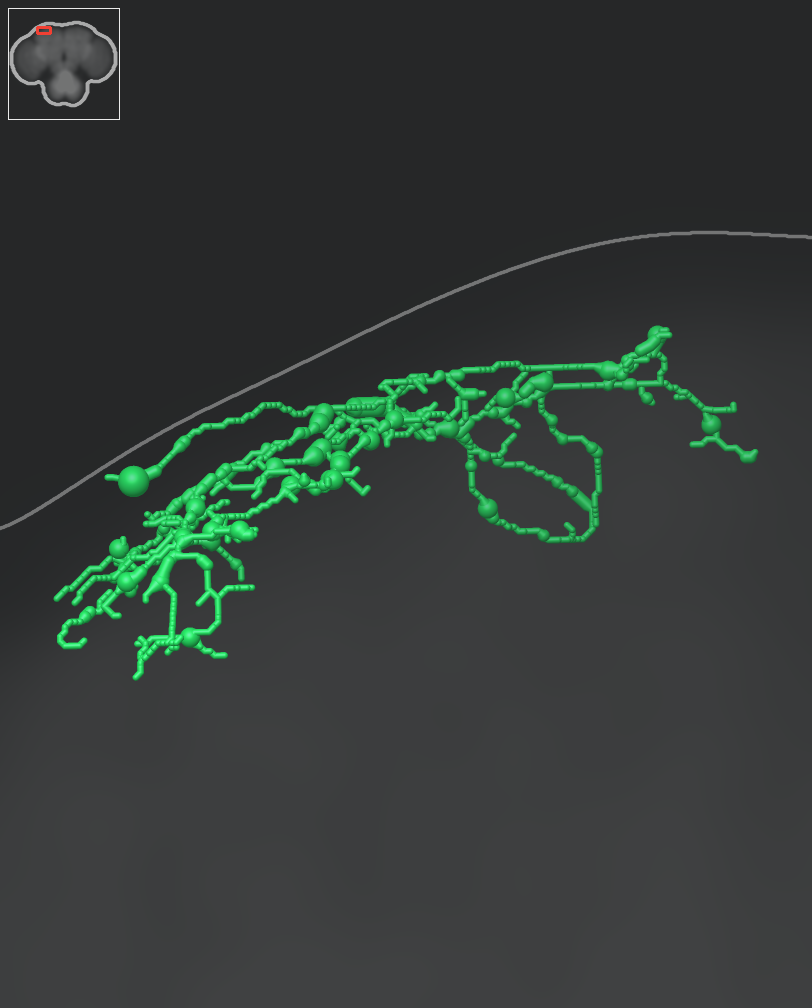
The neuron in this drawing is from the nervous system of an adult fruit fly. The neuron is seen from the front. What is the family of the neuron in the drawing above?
hemilineage LHd2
